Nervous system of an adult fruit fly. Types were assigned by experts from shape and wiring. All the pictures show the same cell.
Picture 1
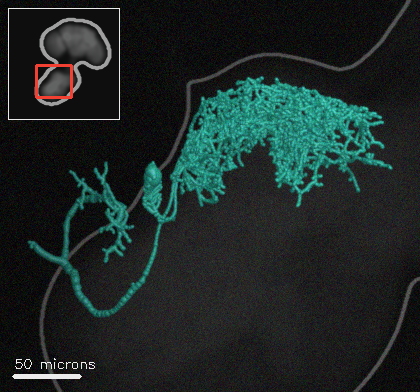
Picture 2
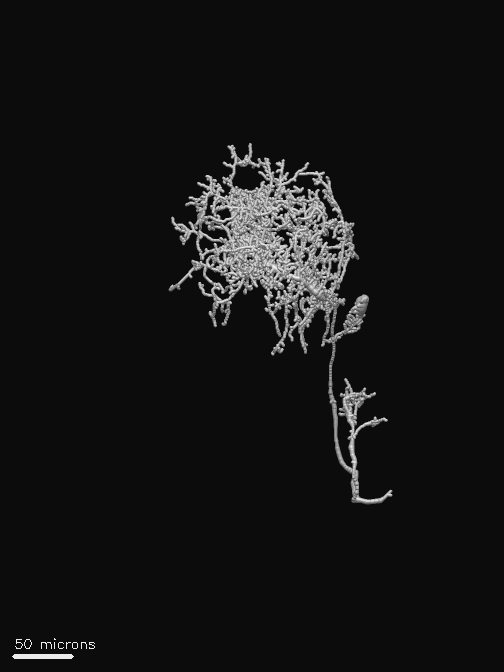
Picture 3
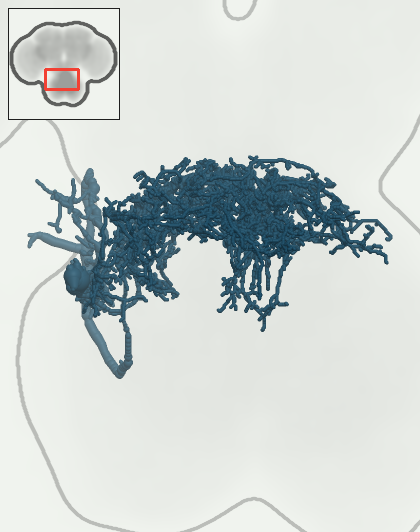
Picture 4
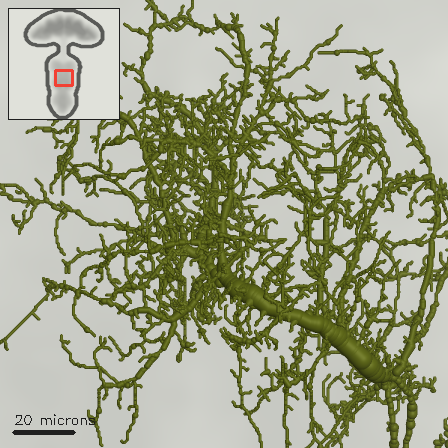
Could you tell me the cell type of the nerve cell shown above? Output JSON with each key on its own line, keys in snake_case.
{
 "cell_type": "MNwm36"
}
